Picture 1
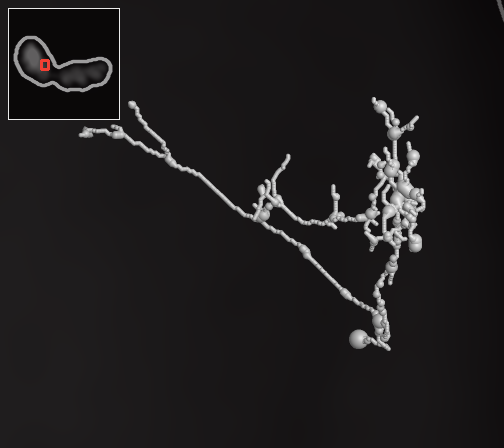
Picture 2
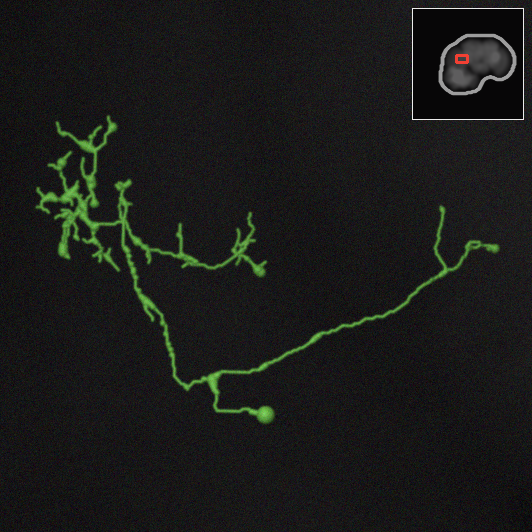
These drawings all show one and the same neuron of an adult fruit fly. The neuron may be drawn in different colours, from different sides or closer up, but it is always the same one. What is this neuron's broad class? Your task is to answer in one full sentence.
Of the broad classes, optic-lobe intrinsic neuron is the one for the neuron.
